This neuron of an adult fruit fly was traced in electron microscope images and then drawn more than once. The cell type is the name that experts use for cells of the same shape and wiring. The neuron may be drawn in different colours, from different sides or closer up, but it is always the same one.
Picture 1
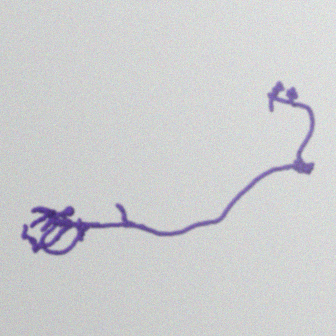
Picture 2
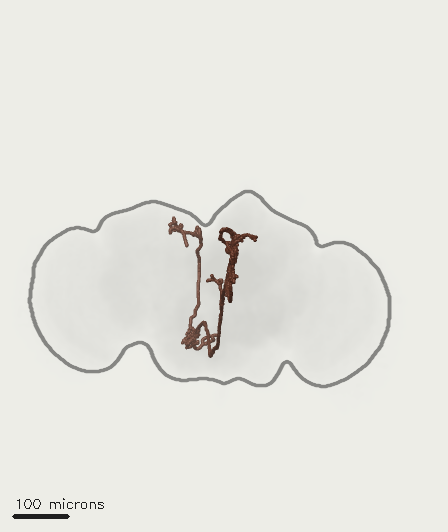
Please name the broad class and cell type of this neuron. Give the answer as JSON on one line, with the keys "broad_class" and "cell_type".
{"broad_class": "ascending neuron", "cell_type": "ANXXX136"}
